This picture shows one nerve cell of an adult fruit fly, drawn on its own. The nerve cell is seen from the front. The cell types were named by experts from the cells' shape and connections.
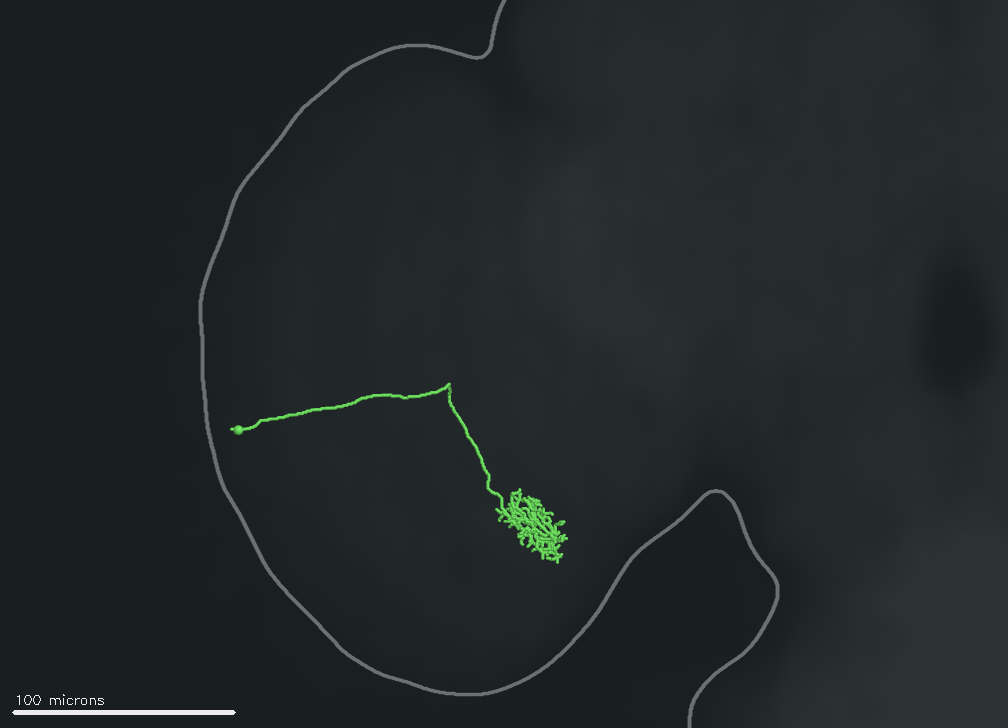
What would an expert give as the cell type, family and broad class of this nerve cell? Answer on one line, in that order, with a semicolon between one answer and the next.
LPi34; LPi; optic-lobe intrinsic neuron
